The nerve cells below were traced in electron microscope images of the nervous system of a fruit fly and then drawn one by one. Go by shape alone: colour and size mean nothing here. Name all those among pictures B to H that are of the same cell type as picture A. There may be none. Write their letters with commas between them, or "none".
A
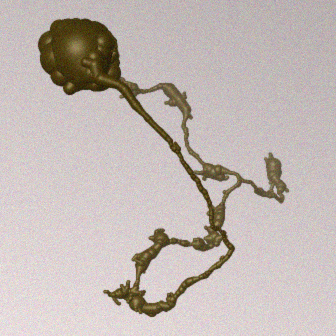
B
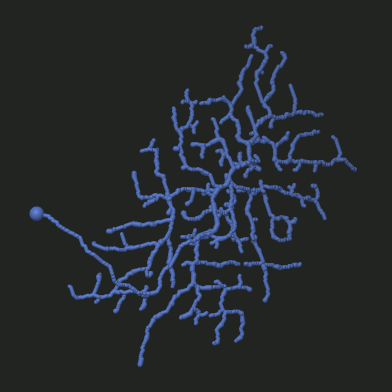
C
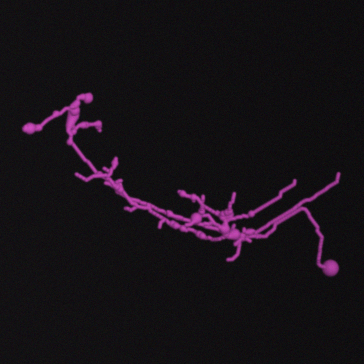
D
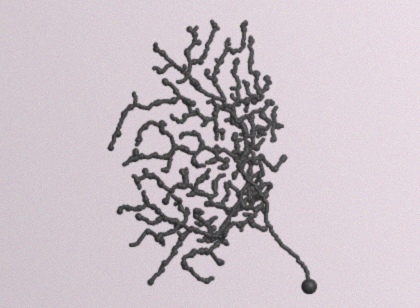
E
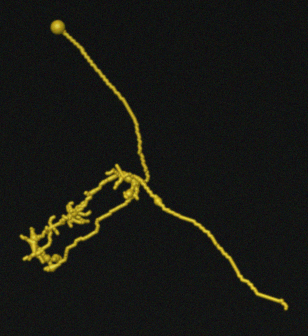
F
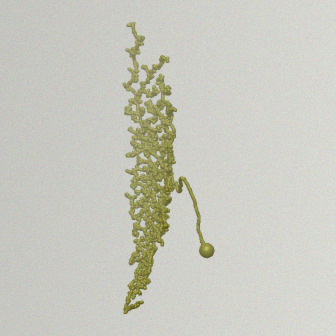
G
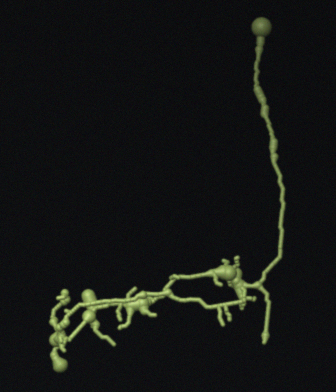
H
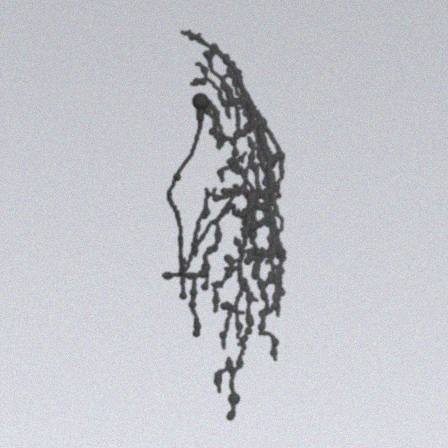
B, D, F, H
